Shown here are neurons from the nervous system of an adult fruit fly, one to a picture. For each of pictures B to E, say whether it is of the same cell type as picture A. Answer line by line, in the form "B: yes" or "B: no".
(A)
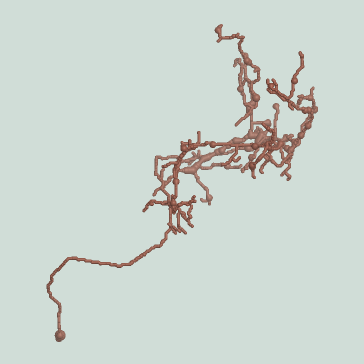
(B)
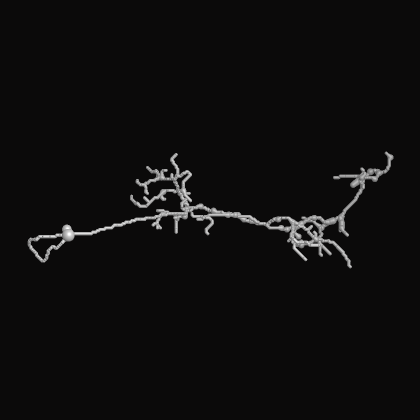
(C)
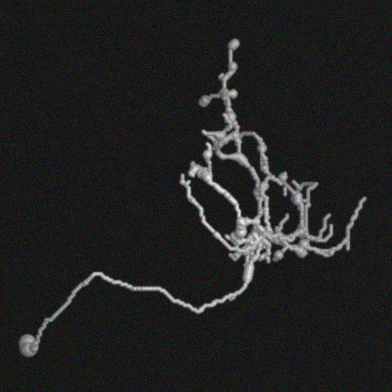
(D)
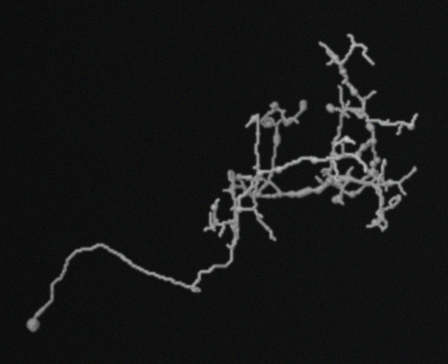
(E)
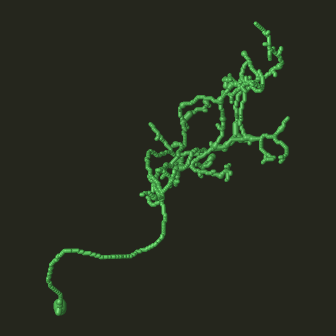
B: no
C: no
D: yes
E: yes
